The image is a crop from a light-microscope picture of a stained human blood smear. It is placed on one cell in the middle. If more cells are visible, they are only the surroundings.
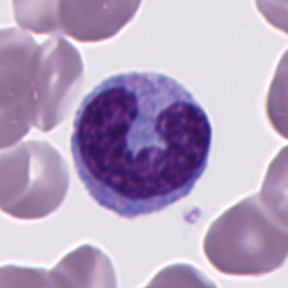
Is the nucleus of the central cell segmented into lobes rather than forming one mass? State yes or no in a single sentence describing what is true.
No, this cell has an undivided nucleus that is compact and round, oval or kidney-shaped.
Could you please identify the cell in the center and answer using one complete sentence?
The central cell, amid any neighbouring cells, is a monocyte.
